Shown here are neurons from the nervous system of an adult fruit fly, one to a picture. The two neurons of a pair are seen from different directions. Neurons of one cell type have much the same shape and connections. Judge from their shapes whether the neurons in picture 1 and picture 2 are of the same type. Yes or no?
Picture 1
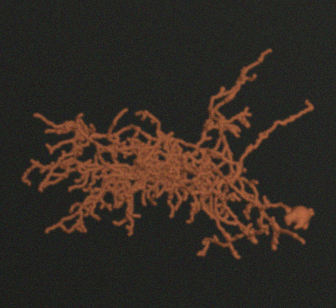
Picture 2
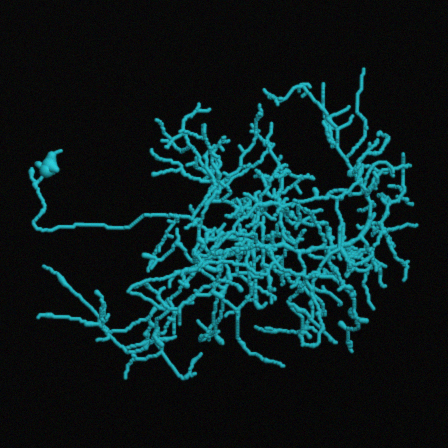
yes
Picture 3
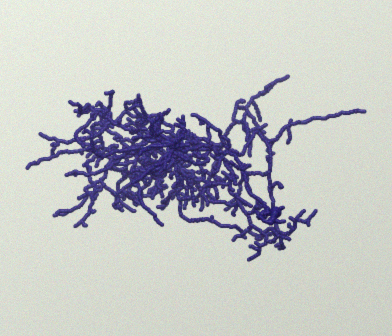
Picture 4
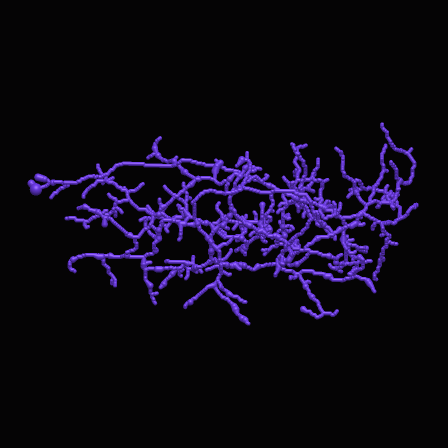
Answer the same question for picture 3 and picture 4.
no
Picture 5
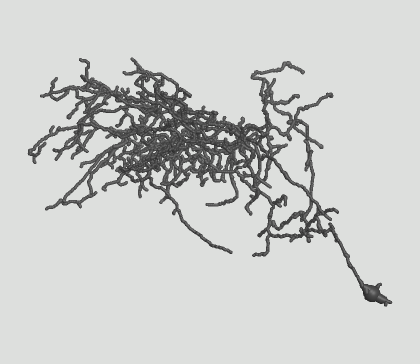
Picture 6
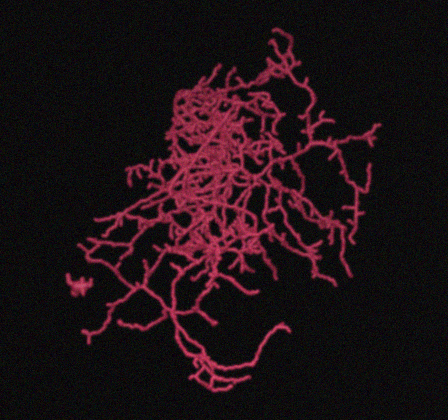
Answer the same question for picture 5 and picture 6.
no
